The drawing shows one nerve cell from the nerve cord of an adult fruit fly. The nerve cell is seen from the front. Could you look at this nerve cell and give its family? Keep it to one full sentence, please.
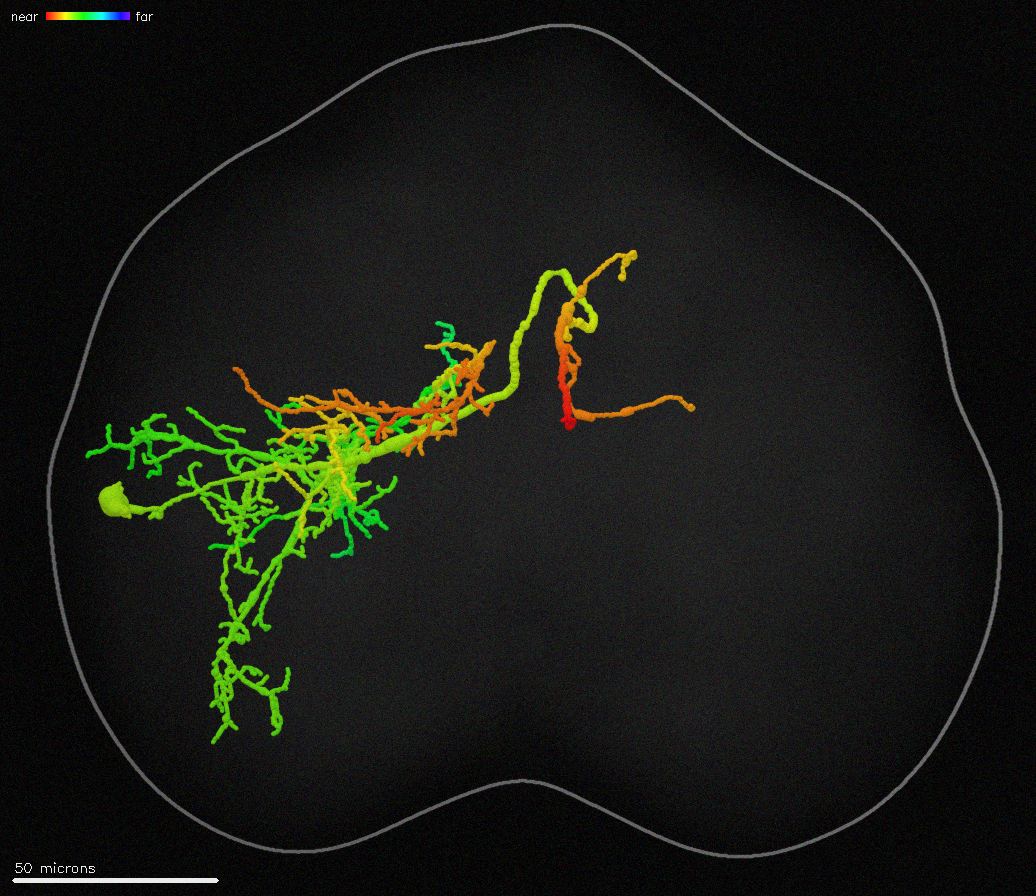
Grouped by family, the nerve cell goes with hemilineage 18B.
